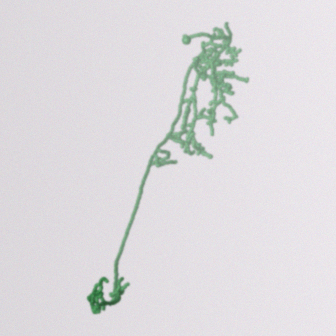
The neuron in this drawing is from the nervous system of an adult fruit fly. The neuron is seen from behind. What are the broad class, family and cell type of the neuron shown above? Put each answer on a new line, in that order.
descending neuron
hemilineage PSp2
DNp16_b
